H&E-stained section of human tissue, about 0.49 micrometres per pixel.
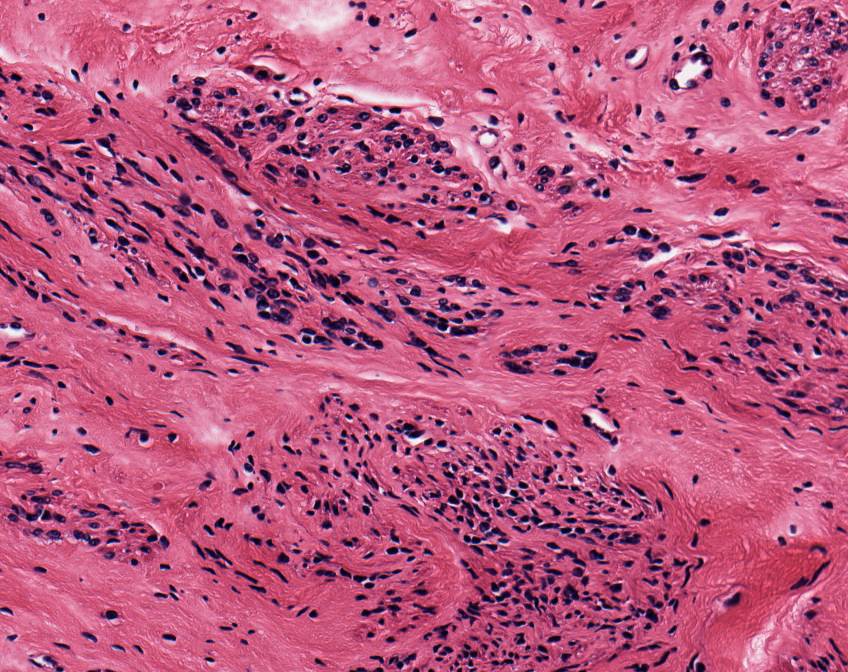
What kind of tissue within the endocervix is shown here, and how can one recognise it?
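Dense connective tissue. Spindle cells run in roughly horizontal bands, separated by broad collagenous stroma. Nuclei elongated and dark, many tapered or slightly wavy. Cytoplasm scant, blending indistinctly into the pink stroma.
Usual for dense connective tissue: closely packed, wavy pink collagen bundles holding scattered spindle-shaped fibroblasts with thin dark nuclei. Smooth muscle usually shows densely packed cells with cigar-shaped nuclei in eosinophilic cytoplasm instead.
Most crowded cluster, with darker oval to round nuclei, at lower centre.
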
